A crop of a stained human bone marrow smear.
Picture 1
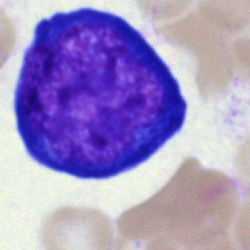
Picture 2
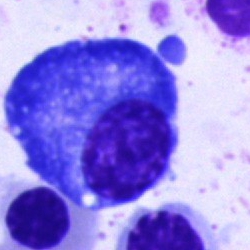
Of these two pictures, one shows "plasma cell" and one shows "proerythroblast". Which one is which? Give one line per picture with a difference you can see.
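Picture 1 shows a proerythroblast: The cytoplasm forms only a thin rim around the nucleus.
Picture 2 shows a plasma cell: The cytoplasm is abundant and stains a deep blue.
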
